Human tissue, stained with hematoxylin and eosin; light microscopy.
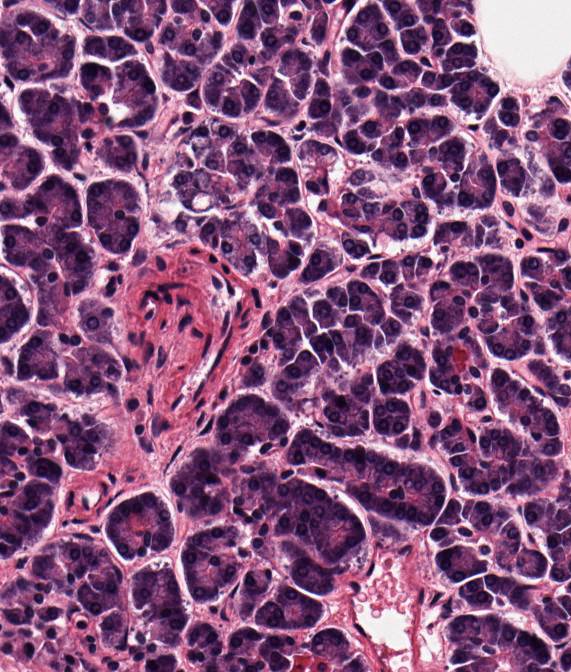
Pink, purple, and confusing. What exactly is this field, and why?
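Exocrine pancreas is what I'm looking at. The acinar cells have deeply purple, basophilic cytoplasm, and their round nuclei lie toward the cell base.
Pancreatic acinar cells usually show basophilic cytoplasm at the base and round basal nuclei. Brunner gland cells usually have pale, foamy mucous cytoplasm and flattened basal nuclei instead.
Elsewhere only thin strands of pink connective tissue part the acini, though left of centre lies a focus of pink collagenous stroma holding wavy spindle-shaped nuclei.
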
